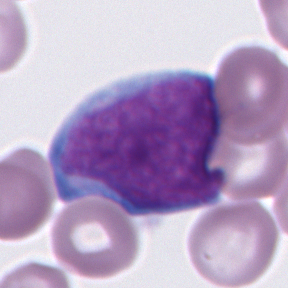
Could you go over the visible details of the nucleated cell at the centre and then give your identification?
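Most of this cell seems to be nucleus. What cytoplasm there is forms a narrow rim that stains blue, and I can't see any granules in it. On the lower right edge of the nucleus there is a small notch. It is a myeloblast.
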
